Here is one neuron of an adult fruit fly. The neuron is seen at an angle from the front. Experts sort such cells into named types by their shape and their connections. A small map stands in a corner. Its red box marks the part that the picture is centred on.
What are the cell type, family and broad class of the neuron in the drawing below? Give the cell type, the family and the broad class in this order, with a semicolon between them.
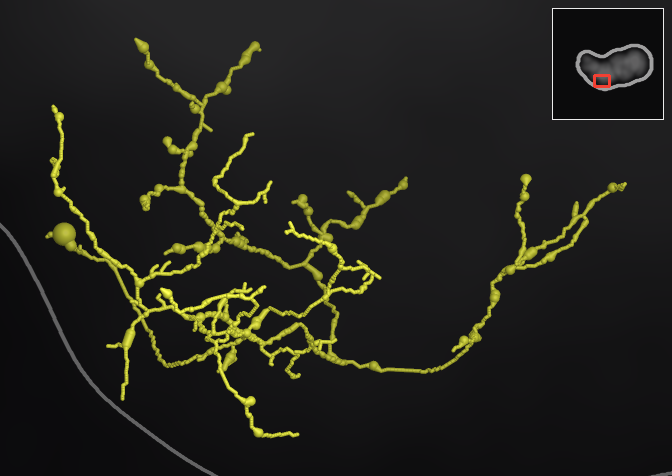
IN01B047; hemilineage 01B; nerve-cord intrinsic neuron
